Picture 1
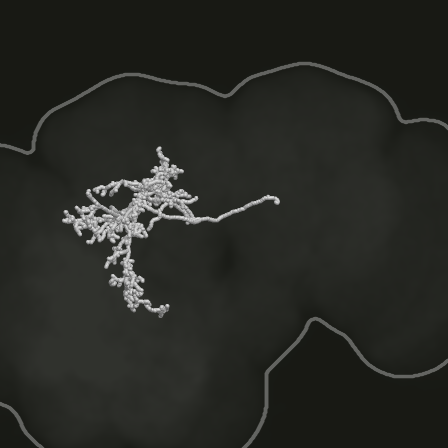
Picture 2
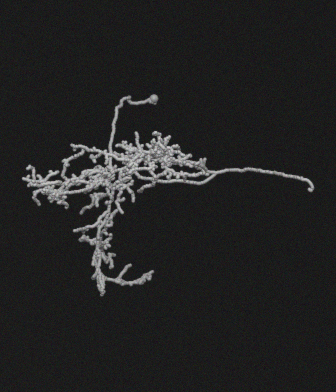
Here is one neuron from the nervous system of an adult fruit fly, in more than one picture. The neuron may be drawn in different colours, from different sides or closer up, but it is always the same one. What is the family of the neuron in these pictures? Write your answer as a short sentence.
The family is hemilineage VLPl&p2_posterior.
